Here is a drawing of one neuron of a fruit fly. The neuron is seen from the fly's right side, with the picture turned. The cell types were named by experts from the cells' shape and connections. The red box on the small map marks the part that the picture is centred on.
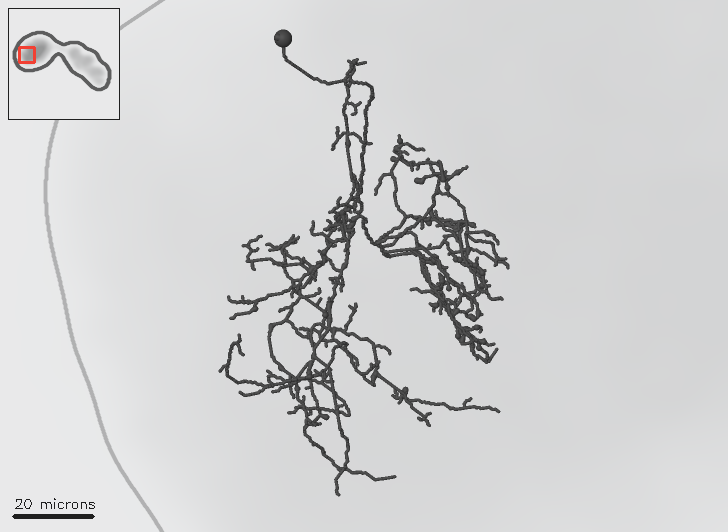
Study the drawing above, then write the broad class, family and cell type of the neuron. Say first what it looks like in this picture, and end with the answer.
Its cell body lies at the top of the picture. By the scale bar it is about 120 microns tall in this view. It is a central-brain intrinsic neuron. The family is hemilineage AOTUv4_ventral. The cell type is FB5Q.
